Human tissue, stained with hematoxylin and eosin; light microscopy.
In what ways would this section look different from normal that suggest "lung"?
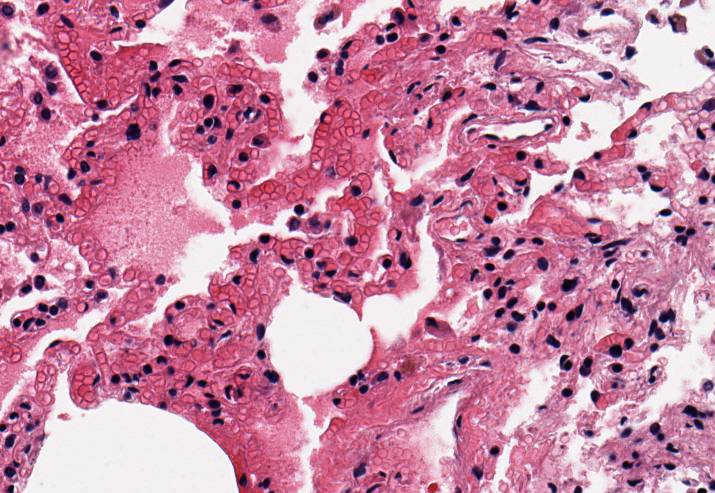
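This section is lung. In keeping with it, the field is a meshwork of thin, branching walls enclosing irregular spaces.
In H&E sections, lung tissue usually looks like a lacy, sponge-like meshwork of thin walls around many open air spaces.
Less in keeping, the space in the upper left is not open but filled with pale pink, finely granular material containing few cells.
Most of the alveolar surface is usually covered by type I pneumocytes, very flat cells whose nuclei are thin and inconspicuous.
In the right half the walls are thicker and contain more elongated, spindle-shaped nuclei. No glands or tubules lined by columnar epithelium are present in the field.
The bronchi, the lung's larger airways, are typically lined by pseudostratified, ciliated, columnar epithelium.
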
